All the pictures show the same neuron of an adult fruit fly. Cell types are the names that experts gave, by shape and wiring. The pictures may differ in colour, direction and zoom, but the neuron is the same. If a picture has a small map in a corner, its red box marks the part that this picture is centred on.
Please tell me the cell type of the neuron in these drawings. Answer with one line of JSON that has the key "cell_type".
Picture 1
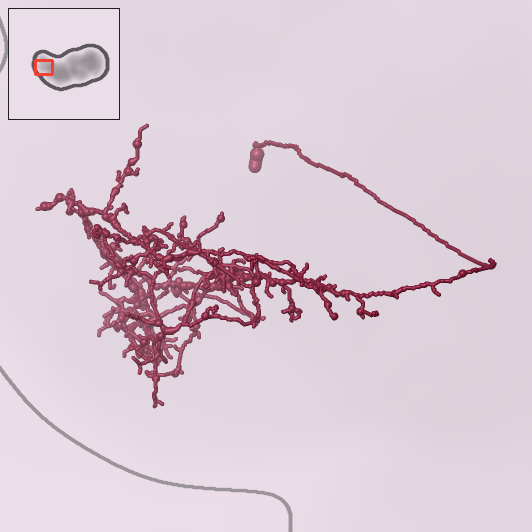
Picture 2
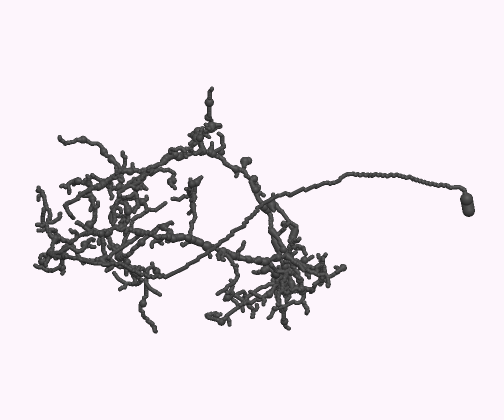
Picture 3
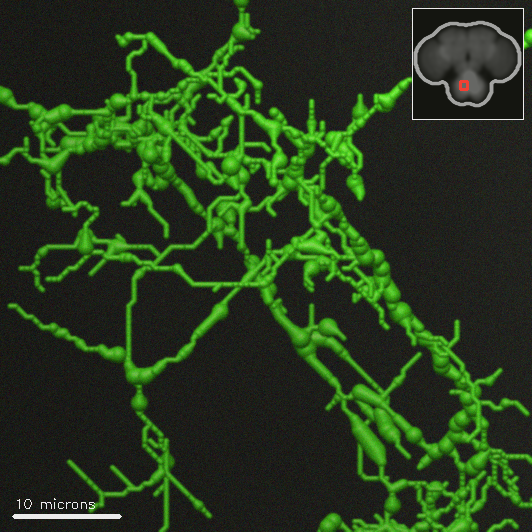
{"cell_type": "IN12B025"}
